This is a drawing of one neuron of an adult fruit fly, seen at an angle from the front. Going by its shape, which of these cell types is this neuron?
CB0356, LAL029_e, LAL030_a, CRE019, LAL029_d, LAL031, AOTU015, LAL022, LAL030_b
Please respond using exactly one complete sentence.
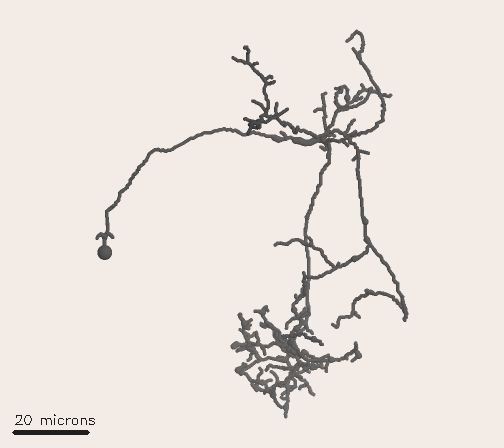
In the scheme of cell types, this neuron is LAL030_a.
